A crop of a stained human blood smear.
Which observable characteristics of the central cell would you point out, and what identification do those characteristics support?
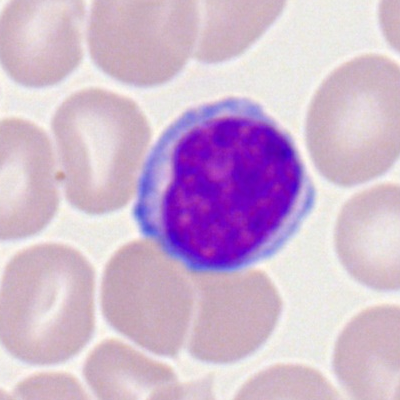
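The outline of this cell is roughly round, and its nucleus fills most of it. The cytoplasm is pale blue and shows no visible granules. This cell is a lymphocyte.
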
